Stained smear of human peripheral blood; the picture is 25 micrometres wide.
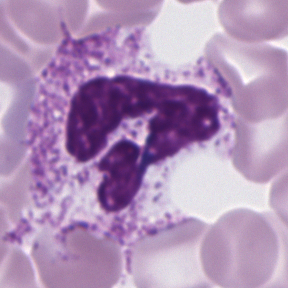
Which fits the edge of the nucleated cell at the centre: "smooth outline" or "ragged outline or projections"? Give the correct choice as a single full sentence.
The cell's outline is ragged or frayed, or has projections, blebs or tags.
